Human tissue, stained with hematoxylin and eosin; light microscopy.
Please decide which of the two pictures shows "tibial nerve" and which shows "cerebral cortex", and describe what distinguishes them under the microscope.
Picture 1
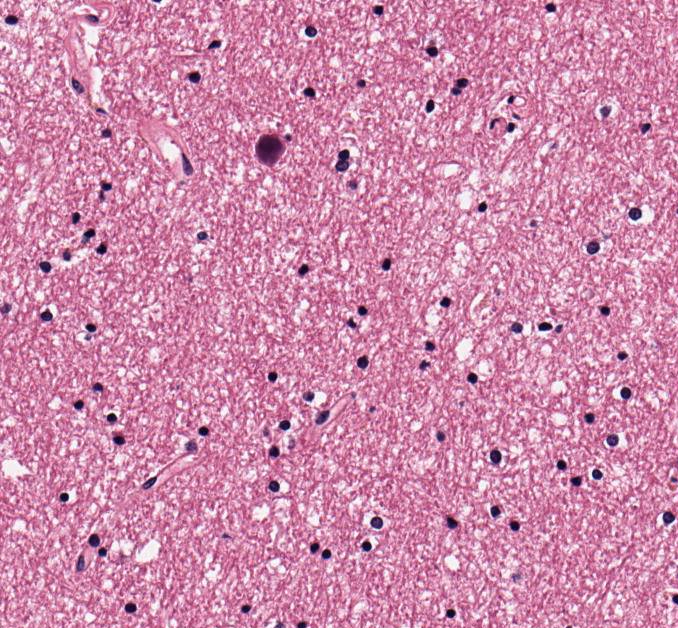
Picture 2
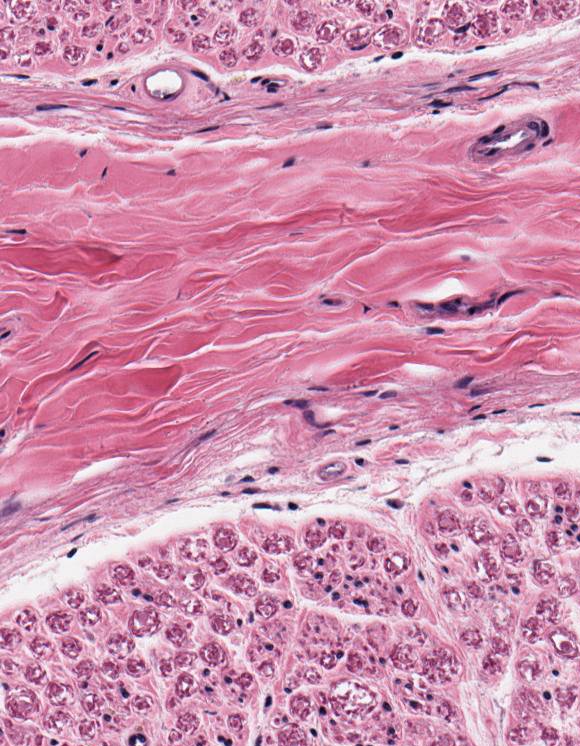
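Of the two, the first shows cerebral cortex and the second tibial nerve. The cerebral cortex is a pale pink, finely fibrillary background with cells scattered singly and no organised units such as glands or tubules. Small, round, dark nuclei are spread fairly evenly, many in a narrow clear halo instead of visible pink cytoplasm, and one larger dark purple rounded body lies in the upper centre. The tibial nerve instead has a central band of wavy collagen bundles running roughly horizontally, with sparse, thin, elongated dark nuclei parallel to them. A thin layer of flattened cells with elongated nuclei lines the upper border of the lower fascicle.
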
